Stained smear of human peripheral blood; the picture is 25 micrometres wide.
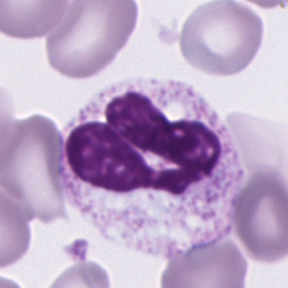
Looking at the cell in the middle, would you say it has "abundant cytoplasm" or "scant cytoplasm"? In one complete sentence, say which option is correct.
The cytoplasm of this cell is abundant.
